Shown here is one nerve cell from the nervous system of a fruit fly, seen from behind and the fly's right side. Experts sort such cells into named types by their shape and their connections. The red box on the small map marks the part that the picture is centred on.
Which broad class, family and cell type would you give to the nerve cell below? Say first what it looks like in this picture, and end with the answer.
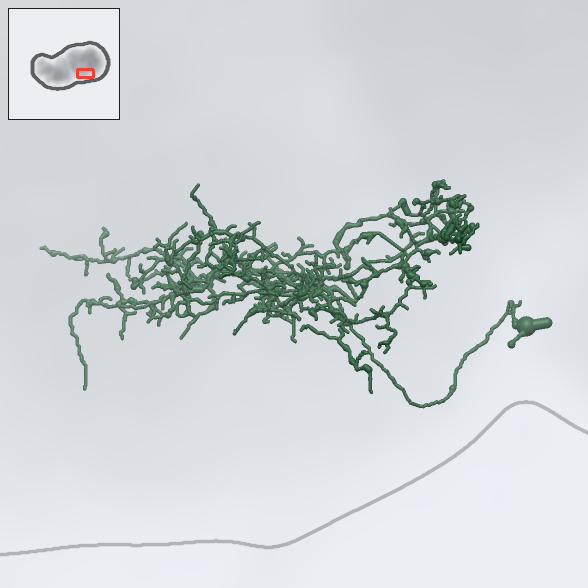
The cell body is on the right of the picture. In this view it is wider than it is tall. This is a central-brain intrinsic neuron. The family is hemilineage TRdm. The cell type is GNG055.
